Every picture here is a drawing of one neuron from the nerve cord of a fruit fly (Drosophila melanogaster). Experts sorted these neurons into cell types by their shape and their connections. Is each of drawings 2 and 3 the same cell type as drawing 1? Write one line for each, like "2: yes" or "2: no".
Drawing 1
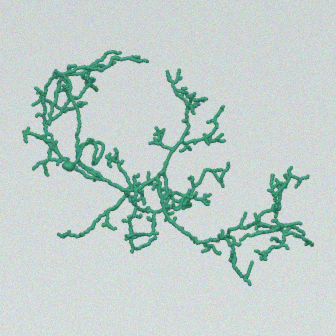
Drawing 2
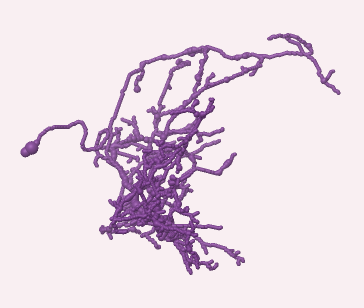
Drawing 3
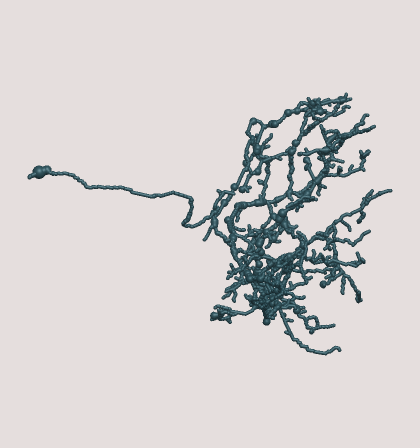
2: yes
3: yes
